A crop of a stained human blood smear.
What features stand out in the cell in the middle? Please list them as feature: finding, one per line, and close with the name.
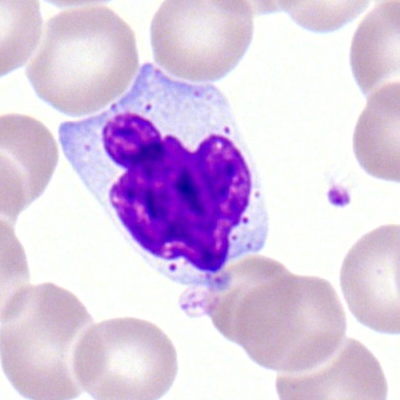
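Shape: irregular and angular, not round.
Nucleolus: none visible in the nucleus.
Cytoplasm: pale blue.
Granules: a few fine reddish ones, scattered through the cytoplasm.
Cell: lymphocyte.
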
